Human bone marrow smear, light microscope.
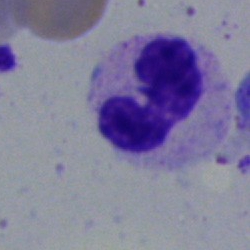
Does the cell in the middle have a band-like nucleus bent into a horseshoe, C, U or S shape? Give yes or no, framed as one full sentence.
Yes, the nucleus takes a horseshoe, C, U or S shape without separate lobes.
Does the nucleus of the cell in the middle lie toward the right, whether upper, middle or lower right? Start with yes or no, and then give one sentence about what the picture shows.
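No. The cytoplasm is pale lilac and fills a broad rim, widest on the right side of the cell.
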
